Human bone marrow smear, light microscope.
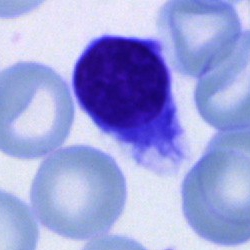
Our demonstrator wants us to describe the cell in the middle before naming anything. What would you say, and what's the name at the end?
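An irregular outline is drawn out into a tapering extension toward the lower right. The chromatin is dense and stains very dark purple. Cytoplasm is scant and lies mainly on the lower right side of the nucleus. Along its lower right edge runs a fringe of fine, ragged, hair-like projections. The cell is a lymphocyte.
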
